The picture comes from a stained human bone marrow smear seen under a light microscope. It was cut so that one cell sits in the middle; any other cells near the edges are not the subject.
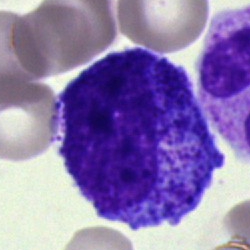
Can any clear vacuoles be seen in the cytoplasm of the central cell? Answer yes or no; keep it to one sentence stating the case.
No, in the cytoplasm of the cell there are no vacuoles.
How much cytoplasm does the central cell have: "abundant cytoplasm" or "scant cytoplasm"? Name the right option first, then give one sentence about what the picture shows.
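Scant cytoplasm. The nucleus fills most of the cell and lies toward the upper left.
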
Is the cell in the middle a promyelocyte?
yes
